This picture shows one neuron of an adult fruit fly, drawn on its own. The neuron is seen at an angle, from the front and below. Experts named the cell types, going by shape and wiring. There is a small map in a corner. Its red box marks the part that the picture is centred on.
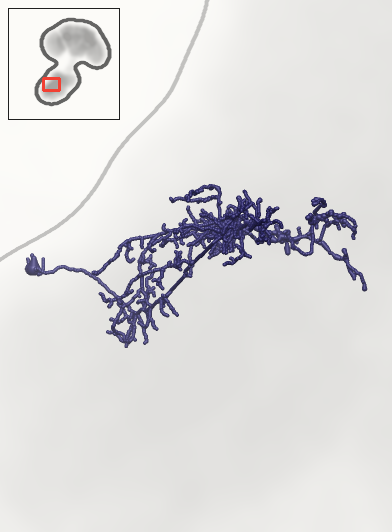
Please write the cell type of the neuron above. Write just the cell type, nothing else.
IN06A049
